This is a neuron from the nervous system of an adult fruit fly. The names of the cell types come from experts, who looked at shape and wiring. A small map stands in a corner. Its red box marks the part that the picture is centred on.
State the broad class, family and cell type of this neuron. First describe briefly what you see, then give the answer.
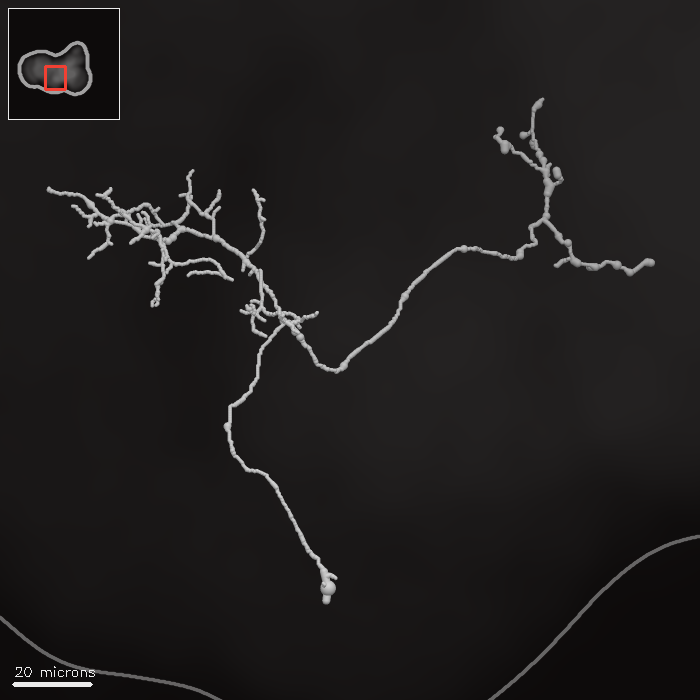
Its cell body lies at the bottom of the picture. By the scale bar it is about 160 microns wide in this view. The picture shows dozens of branch ends. It is a central-brain intrinsic neuron. Its family is hemilineage LB3. Its cell type is GNG613.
